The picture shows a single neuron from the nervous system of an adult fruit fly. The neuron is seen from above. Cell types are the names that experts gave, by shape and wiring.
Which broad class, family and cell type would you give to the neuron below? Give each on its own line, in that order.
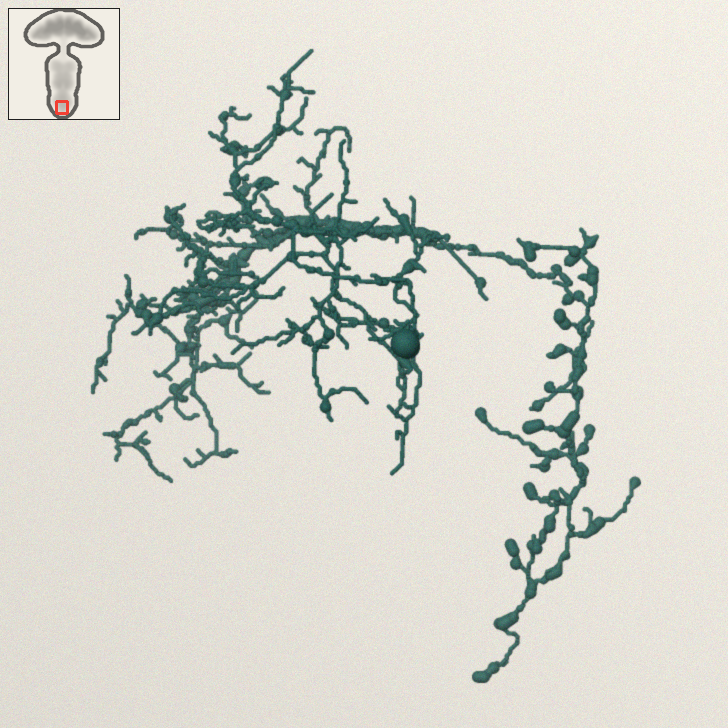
nerve-cord intrinsic neuron
hemilineage 19B
IN19B068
